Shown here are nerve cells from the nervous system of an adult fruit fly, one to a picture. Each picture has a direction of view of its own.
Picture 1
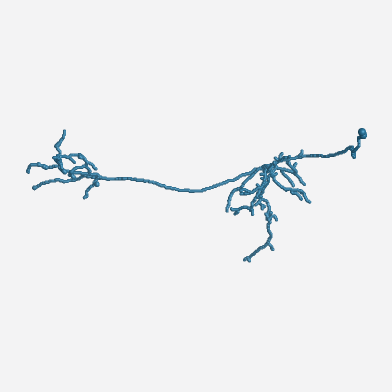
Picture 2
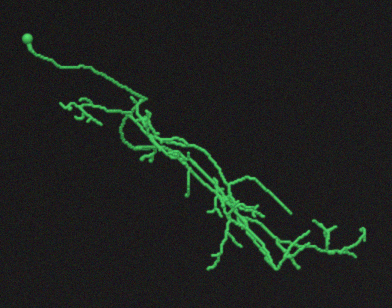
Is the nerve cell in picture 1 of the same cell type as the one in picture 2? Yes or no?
no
